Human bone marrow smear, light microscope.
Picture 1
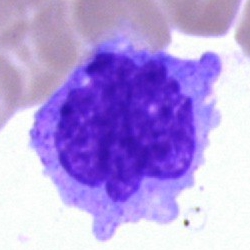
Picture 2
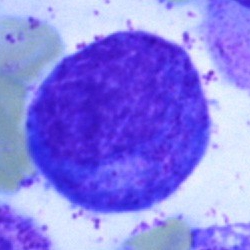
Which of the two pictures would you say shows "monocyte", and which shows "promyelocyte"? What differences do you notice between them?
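The monocyte appears in picture 1 and the promyelocyte in picture 2. Their outlines differ: the monocyte's is irregular, with several blunt rounded bulges and a rounded knob of cytoplasm projecting from the upper right edge, whereas the promyelocyte's is roughly round and smooth, with no projections or hair-like extensions. The nucleus of the monocyte is large and lobulated, with a notch in its lower border, and its chromatin is dark purple and moderately clumped. The promyelocyte stains a deep blue-violet throughout. Red cells lie against the upper left part of the monocyte, and a small clear ring with dark specks sits just outside its lower right edge. Small purple dots are scattered on the background around the promyelocyte.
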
